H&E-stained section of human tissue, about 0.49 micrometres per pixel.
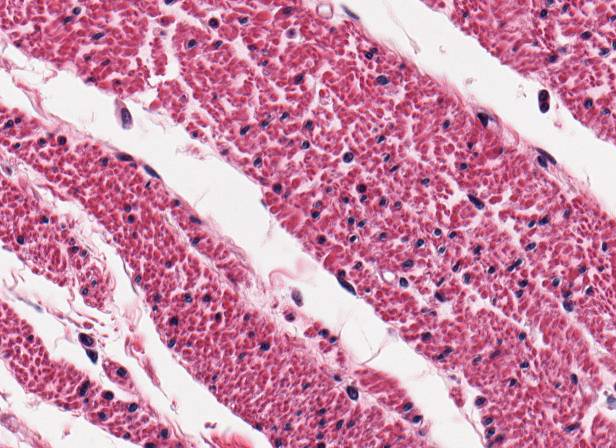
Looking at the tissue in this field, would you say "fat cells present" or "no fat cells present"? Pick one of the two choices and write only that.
No fat cells present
